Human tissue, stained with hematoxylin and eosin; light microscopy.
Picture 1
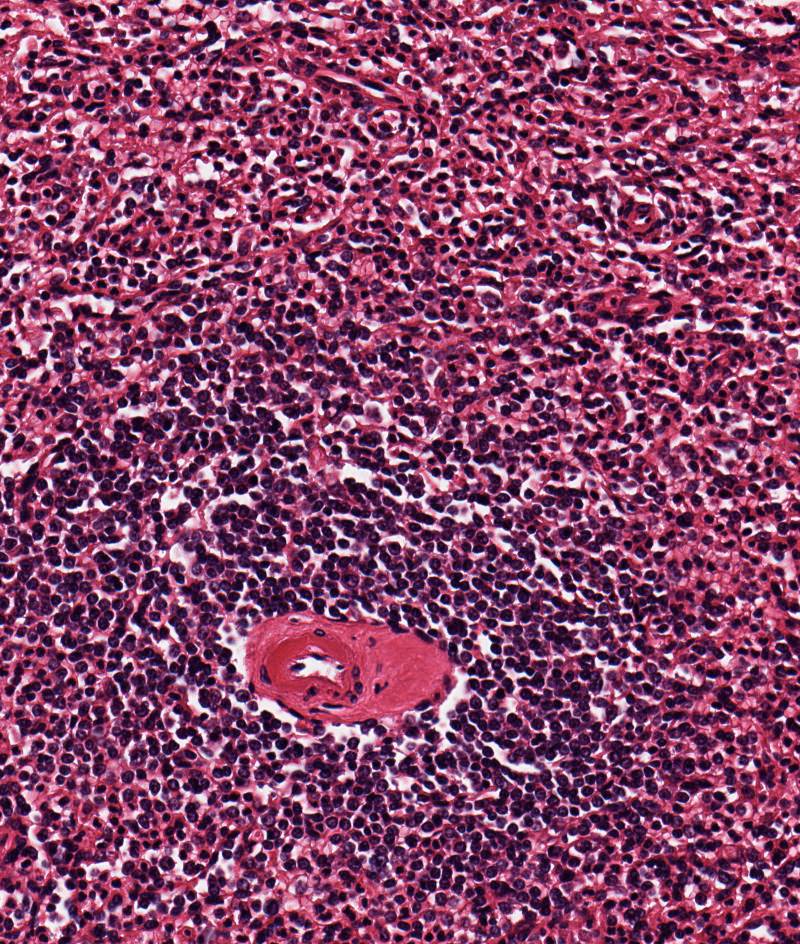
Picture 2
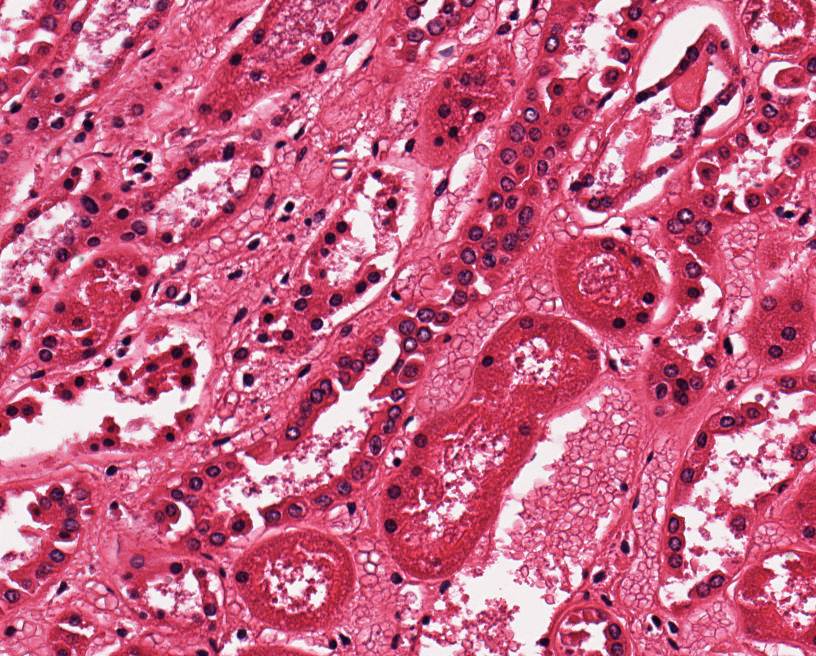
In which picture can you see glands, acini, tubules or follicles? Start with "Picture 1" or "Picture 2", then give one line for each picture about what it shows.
Picture 2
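In picture 1: No epithelium, glands or fat are present anywhere in the field.
In picture 2: The field is made up of closely packed tubules cut in various planes, many of them elongated and running from lower left to upper right.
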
